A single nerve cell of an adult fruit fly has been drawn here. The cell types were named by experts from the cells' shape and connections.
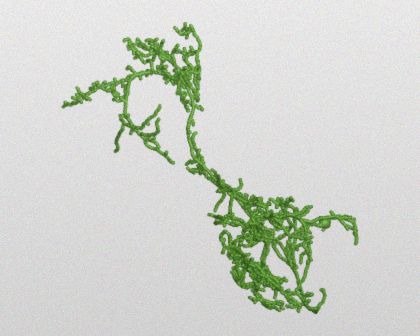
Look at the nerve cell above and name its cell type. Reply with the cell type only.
INXXX042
